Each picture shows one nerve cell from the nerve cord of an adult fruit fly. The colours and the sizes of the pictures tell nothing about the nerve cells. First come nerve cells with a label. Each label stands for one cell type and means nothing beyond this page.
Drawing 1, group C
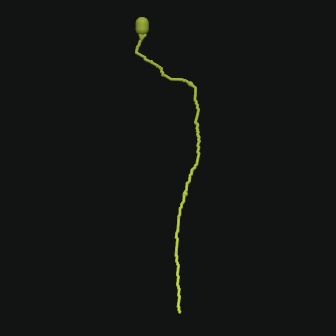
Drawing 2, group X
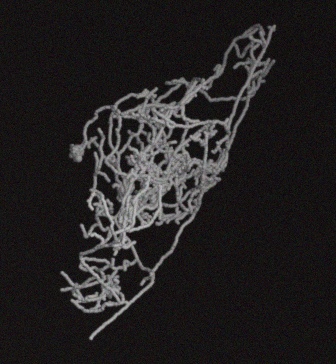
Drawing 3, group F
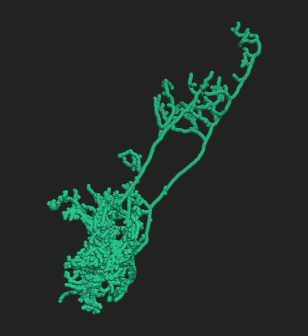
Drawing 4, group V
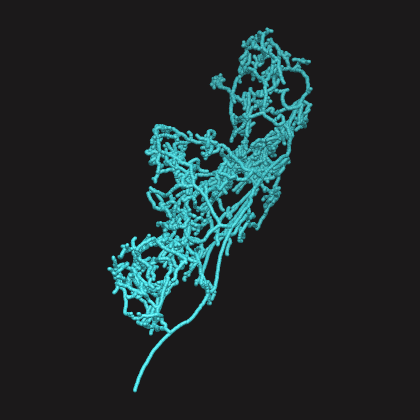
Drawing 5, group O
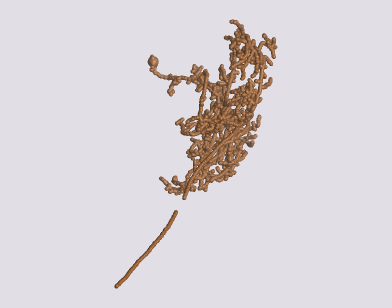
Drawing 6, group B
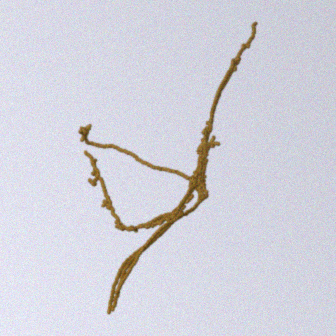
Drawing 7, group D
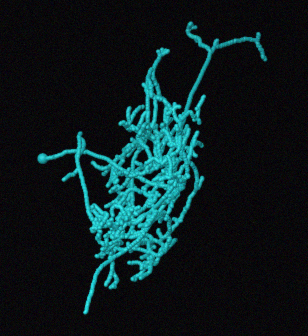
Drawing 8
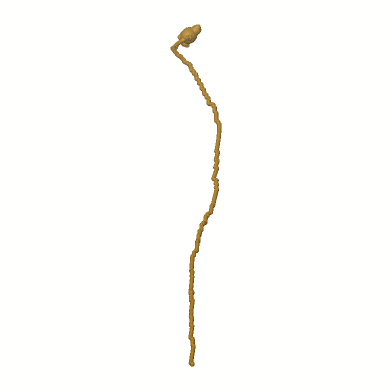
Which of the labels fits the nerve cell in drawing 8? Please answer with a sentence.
It belongs to group C.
